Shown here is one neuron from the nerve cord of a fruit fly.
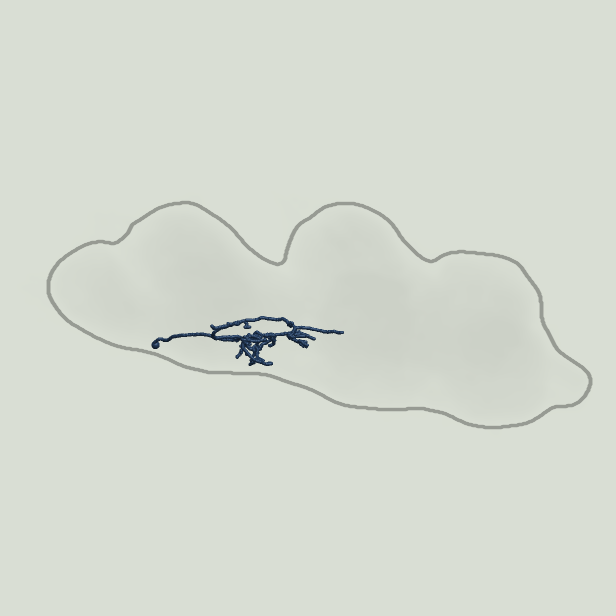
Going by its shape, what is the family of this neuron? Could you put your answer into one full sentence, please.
Of the families, hemilineage 06A is the one for this neuron.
